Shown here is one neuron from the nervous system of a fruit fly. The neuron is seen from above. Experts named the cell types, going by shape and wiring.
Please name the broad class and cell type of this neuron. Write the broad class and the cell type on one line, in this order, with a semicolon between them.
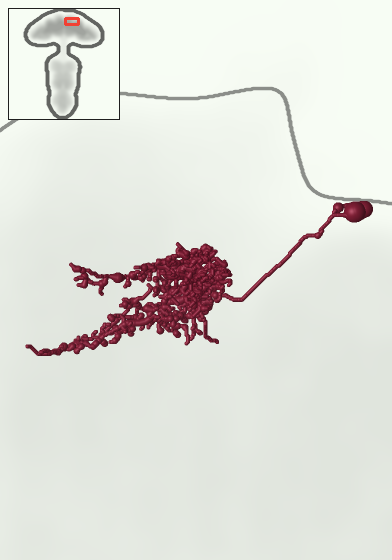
central-brain intrinsic neuron; LAL112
